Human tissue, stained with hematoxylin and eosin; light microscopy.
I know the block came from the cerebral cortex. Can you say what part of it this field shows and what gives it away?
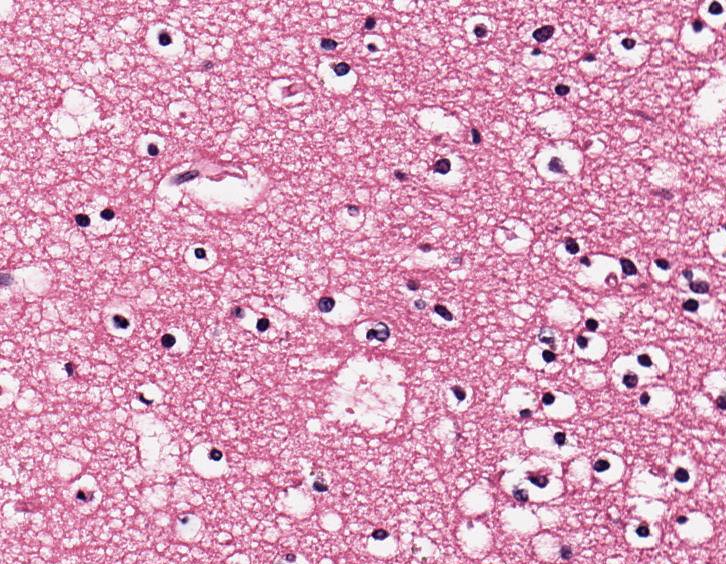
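This field is white matter. First, the background is a pale pink fibrillary matrix pitted by many small clear vacuoles.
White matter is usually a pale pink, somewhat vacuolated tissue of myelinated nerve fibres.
Second, most nuclei are small, round, dark and fairly uniform in size, each within a clear halo of cytoplasm.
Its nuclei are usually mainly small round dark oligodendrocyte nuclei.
Third, the cells lie singly and scattered, not in sheets, cords or nests.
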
